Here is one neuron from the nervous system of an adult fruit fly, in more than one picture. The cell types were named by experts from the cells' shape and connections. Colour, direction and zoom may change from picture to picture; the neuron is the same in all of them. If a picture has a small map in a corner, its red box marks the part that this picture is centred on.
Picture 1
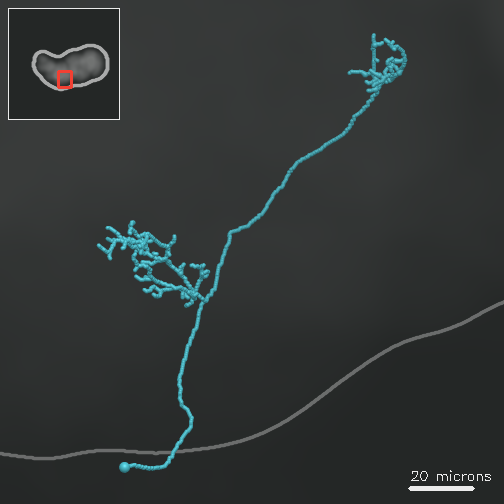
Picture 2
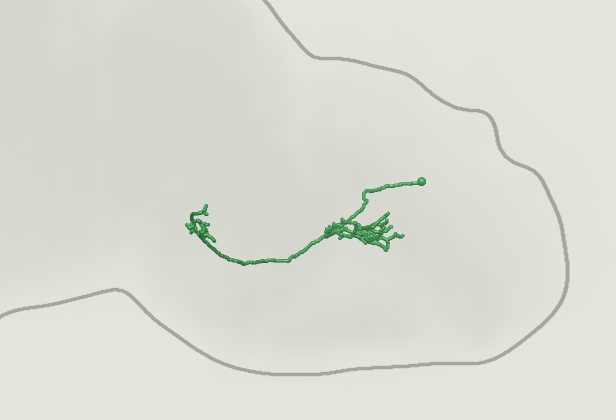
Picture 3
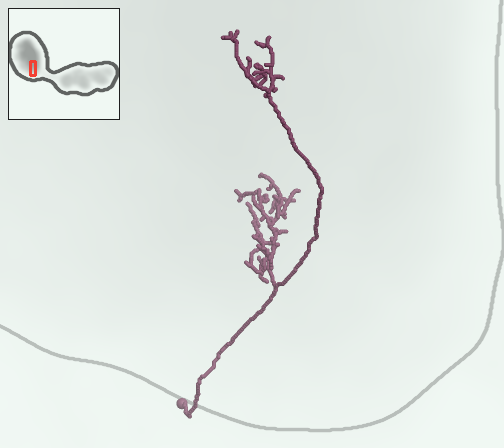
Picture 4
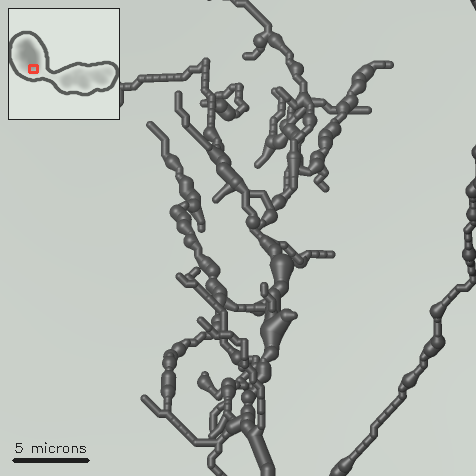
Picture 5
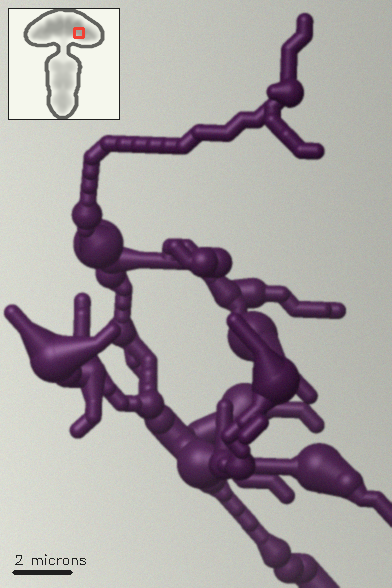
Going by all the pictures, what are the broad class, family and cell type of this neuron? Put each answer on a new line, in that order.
optic-lobe intrinsic neuron
Tm
Tm33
